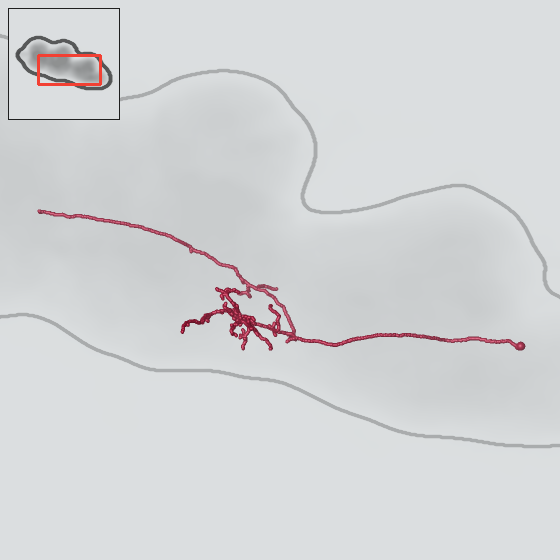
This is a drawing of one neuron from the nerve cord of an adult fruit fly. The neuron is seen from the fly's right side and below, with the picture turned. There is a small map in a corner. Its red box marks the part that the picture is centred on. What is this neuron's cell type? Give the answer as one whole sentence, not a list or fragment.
The cell type of this neuron is IN06A125.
